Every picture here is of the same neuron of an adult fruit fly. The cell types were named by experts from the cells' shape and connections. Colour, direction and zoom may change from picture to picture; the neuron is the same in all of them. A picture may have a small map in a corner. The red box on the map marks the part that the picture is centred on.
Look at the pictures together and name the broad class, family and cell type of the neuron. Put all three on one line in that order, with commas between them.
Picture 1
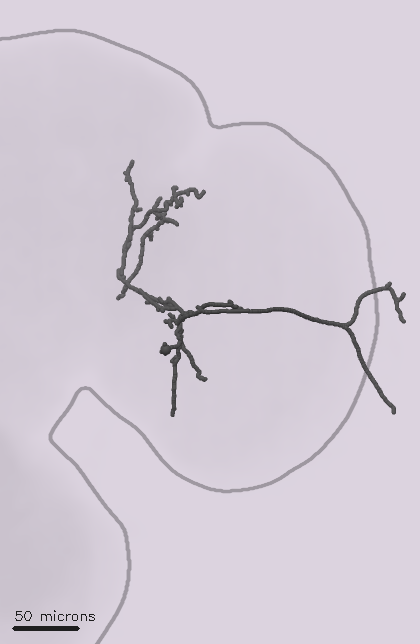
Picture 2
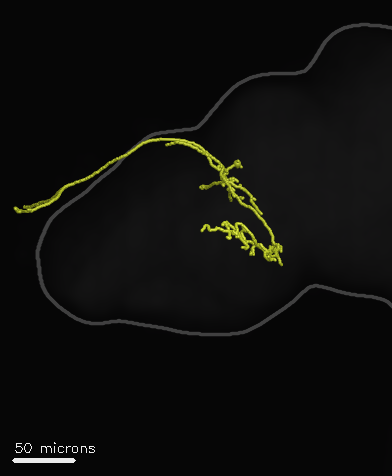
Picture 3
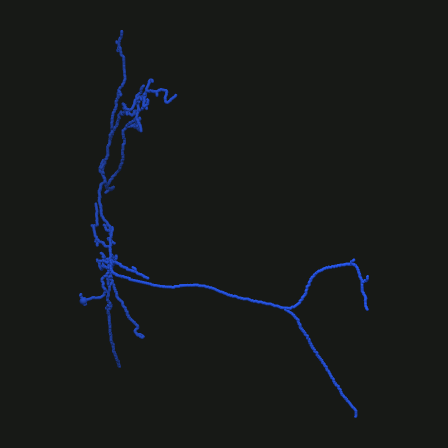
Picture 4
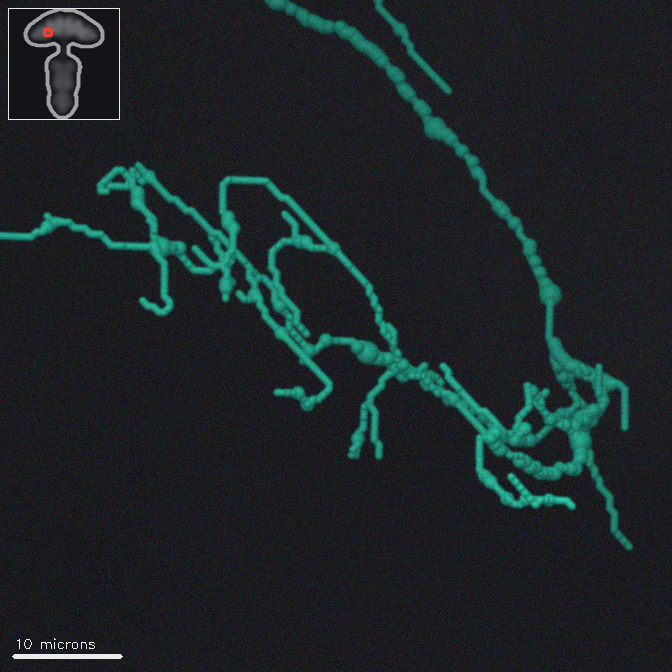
visual centrifugal neuron, Lat, Lat1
